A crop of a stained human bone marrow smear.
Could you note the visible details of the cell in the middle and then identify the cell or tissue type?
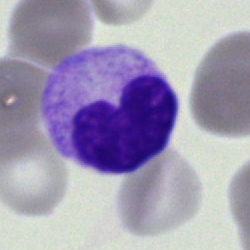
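Nucleus kidney-shaped, notched along its upper edge, set off-centre in the lower right. Chromatin dark purple, dense rather than fine and open. Cytoplasm plentiful, occupying the upper left. Cell is a metamyelocyte.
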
